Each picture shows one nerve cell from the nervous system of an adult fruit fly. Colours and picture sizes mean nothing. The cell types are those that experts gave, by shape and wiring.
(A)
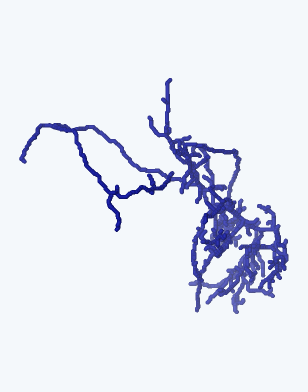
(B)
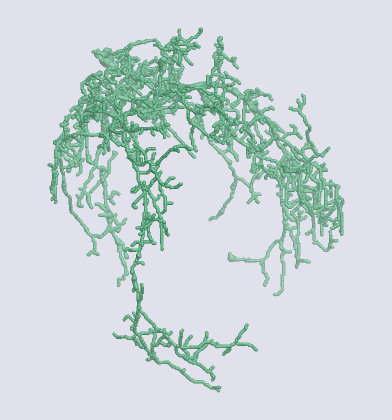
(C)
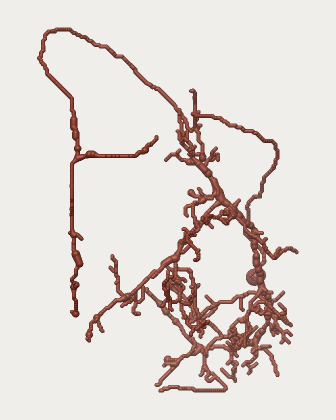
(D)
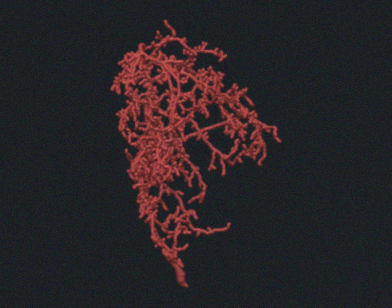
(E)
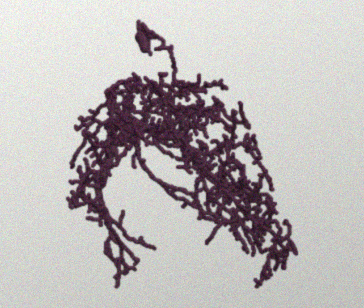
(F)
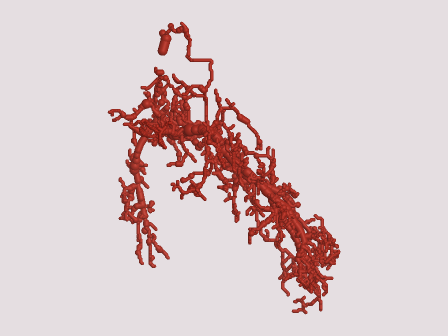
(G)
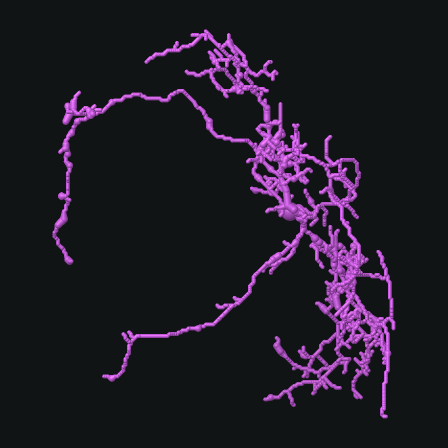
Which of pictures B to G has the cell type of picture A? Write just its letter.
C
